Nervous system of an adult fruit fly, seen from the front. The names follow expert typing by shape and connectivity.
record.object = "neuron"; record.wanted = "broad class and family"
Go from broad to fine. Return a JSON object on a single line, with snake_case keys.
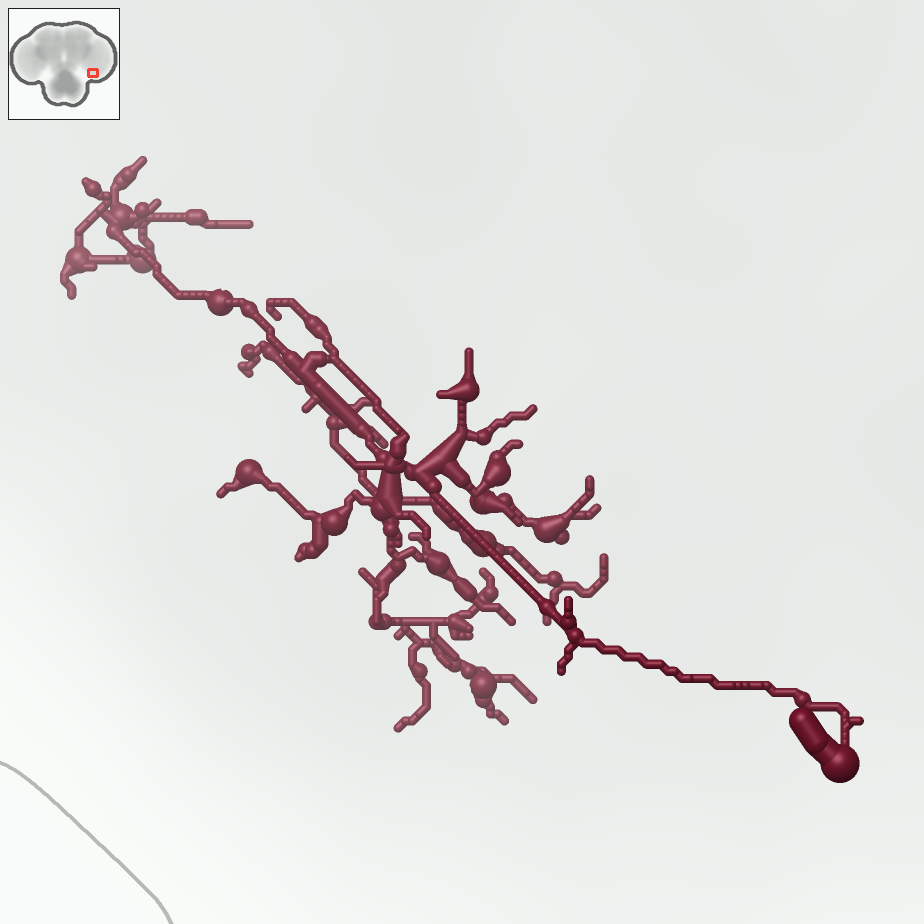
{"broad_class": "optic-lobe intrinsic neuron", "family": "Mi"}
